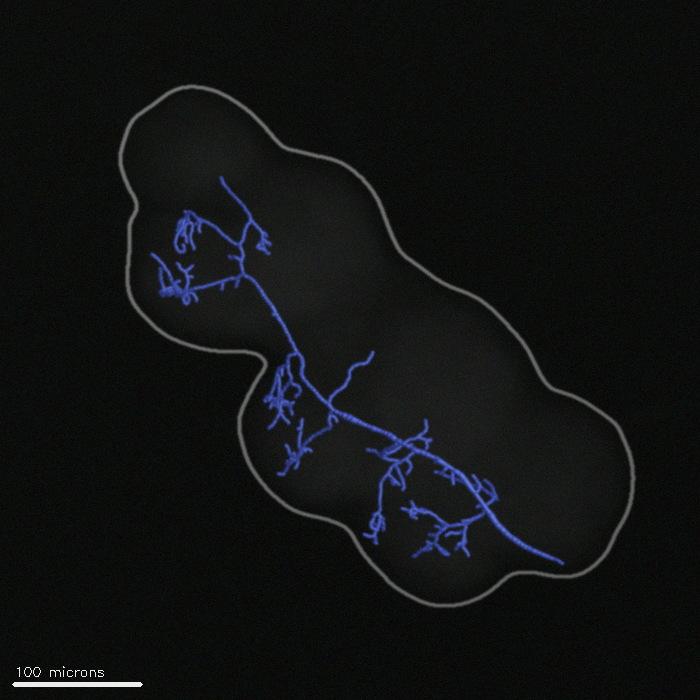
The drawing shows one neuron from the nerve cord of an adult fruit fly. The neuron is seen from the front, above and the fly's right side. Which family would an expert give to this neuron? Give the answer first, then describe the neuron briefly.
Its family is DNg. It is a descending neuron. The drawing shows no cell body. From left to right in the picture it spans about 300 microns.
